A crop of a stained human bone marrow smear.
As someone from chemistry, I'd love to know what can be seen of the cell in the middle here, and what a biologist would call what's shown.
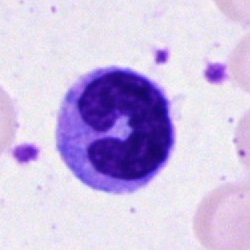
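Outline first: round and smooth. Nucleus next: a single thick curved band, bent into a horseshoe. The notch of that curve opens toward the left side of the cell. Cytoplasm last: no vacuoles present. This is a band neutrophil.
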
